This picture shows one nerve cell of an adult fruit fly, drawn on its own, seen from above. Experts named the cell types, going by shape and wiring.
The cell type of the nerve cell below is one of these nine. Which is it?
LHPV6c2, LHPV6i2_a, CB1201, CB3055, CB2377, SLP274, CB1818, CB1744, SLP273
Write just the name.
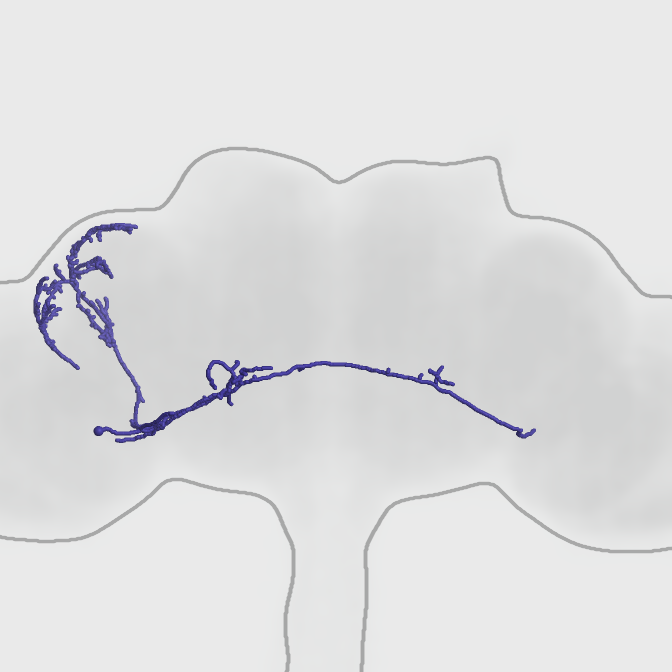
CB2377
